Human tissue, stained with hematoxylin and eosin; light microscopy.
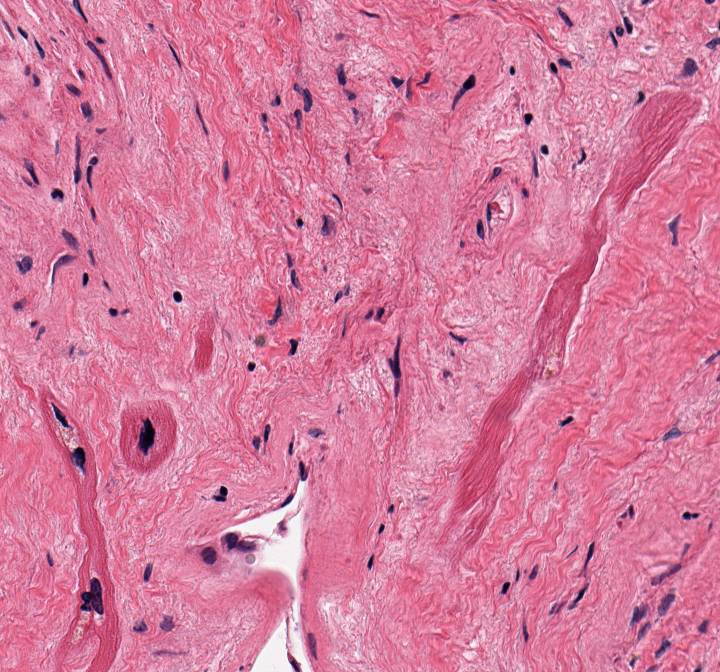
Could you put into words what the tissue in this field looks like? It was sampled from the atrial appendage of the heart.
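It's dense pink fibrous stroma from edge to edge, with no epithelium anywhere. The collagen fibres are wavy and head off in varied directions. Nuclei are sparse and dark, mostly slender spindles scattered through the stroma. In the upper half, just right of centre, there's a small vessel with a narrow lumen.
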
